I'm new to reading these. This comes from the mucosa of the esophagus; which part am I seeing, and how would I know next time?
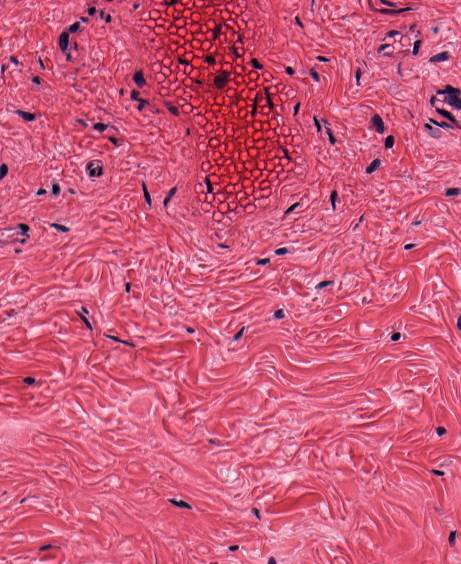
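Look here: this is loose connective tissue. Its collagen stains strongly pink with eosin. Notice how few nuclei there are; they are small, dark and mostly spindle-shaped, like those of fibroblasts.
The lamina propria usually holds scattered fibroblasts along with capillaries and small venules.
At the top centre a vessel runs down from the upper edge, tightly packed with red blood cells, and a small round vessel profile sits in the upper left.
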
